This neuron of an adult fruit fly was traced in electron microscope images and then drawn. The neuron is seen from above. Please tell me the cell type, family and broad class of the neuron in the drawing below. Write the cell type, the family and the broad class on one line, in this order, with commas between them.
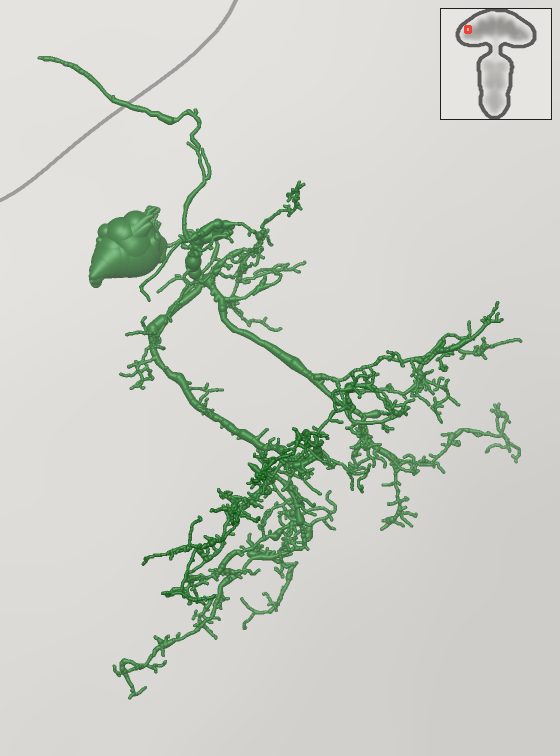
Lawf1, Lawf, optic-lobe intrinsic neuron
